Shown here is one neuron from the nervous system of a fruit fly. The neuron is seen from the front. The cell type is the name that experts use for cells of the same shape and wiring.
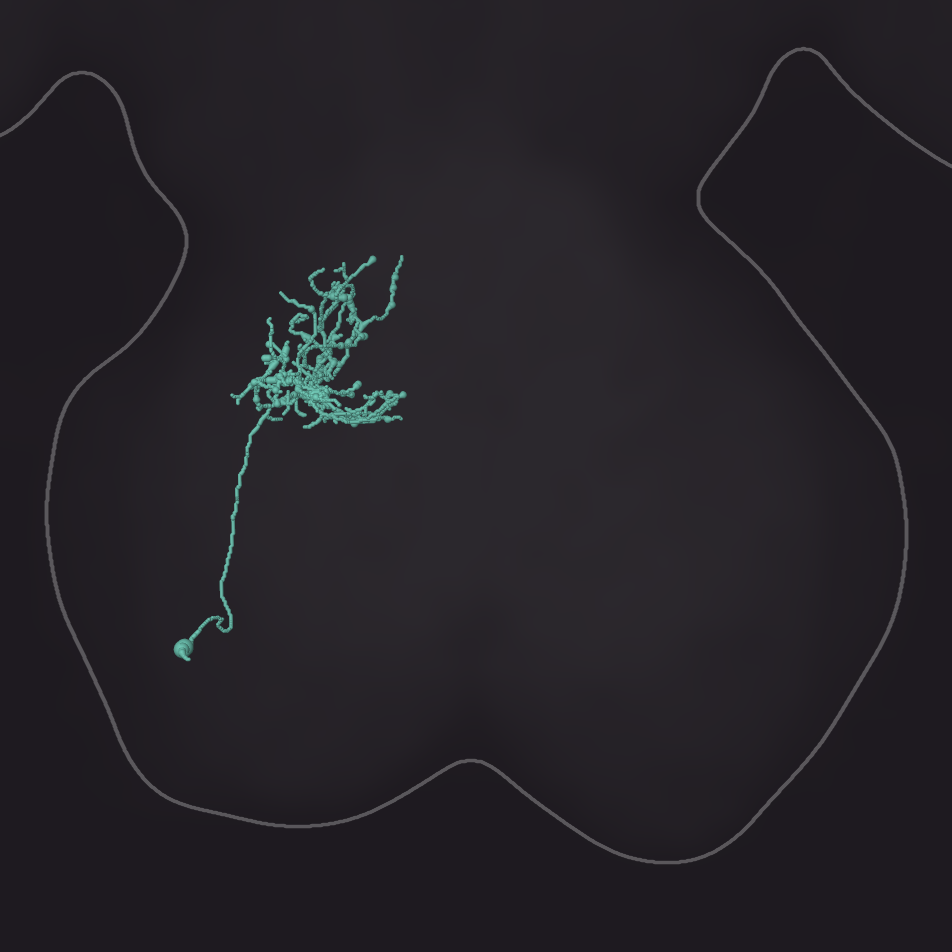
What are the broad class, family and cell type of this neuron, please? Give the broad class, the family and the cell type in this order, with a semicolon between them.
nerve-cord intrinsic neuron; hemilineage 16B; IN16B071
